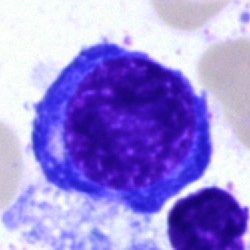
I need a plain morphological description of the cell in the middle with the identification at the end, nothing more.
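First, position: the nucleus is off-centre toward the right, leaving a wider rim of cytoplasm on the left. Next, chromatin: dense and dark purple. Then cytoplasm: deep blue, with a paler zone beside the nucleus on its left side. Last, the name: erythroblast.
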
